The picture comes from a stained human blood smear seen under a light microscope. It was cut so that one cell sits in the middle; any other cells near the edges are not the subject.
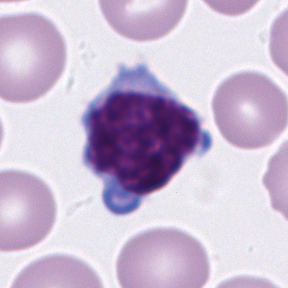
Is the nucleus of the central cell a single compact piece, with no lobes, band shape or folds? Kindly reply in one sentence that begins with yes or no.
Yes, its nucleus forms a single compact mass of round, oval or kidney shape.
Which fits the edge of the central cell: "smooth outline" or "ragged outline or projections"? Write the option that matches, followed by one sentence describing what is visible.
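Ragged outline or projections. The cell outline is irregular, with small bulges of cytoplasm instead of a smooth round edge.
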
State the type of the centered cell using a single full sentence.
The cell that lies at the centre of the crop is a typical lymphocyte.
